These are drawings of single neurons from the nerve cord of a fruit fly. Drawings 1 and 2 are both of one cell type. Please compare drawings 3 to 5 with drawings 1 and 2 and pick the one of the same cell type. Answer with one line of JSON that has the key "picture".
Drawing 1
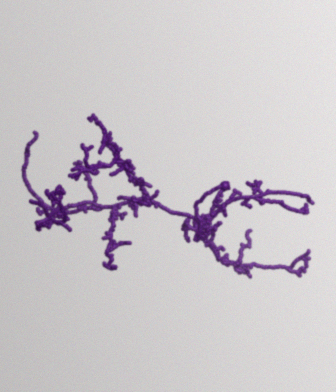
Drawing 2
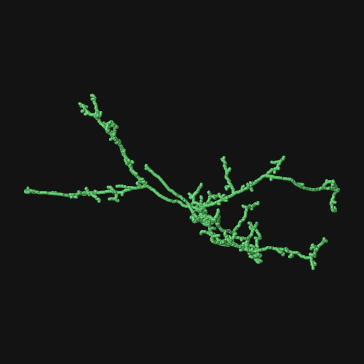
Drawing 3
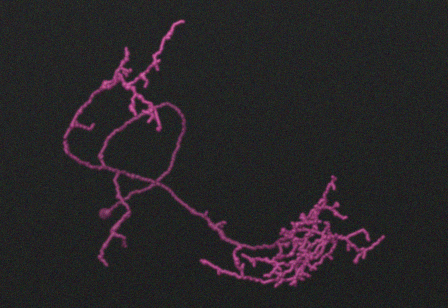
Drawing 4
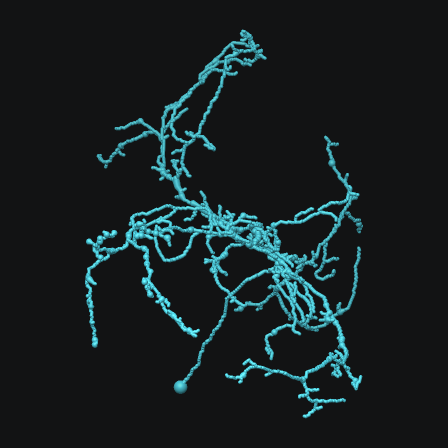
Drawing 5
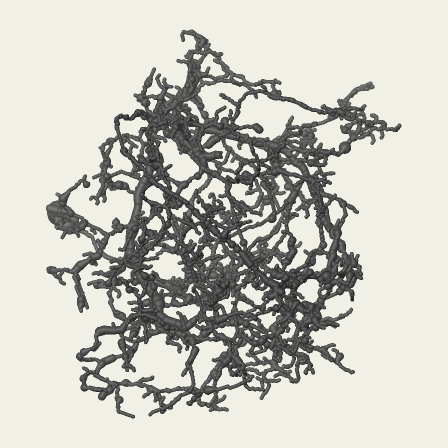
{"picture": 4}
